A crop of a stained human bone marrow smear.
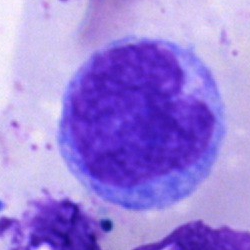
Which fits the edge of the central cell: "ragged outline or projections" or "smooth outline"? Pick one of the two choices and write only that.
Smooth outline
